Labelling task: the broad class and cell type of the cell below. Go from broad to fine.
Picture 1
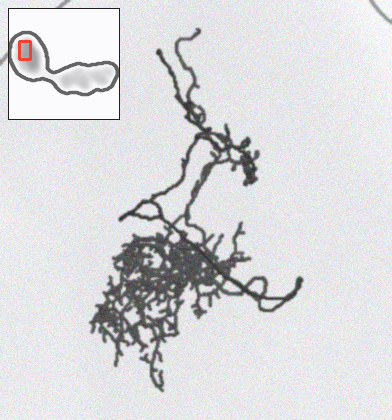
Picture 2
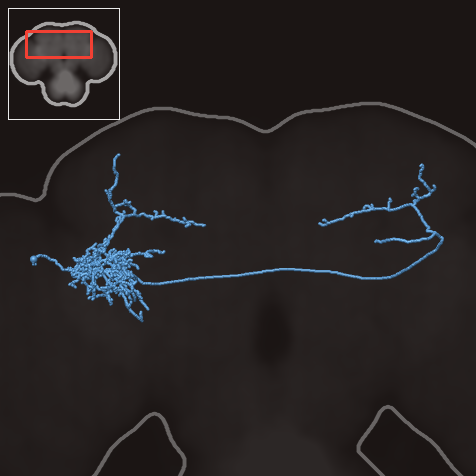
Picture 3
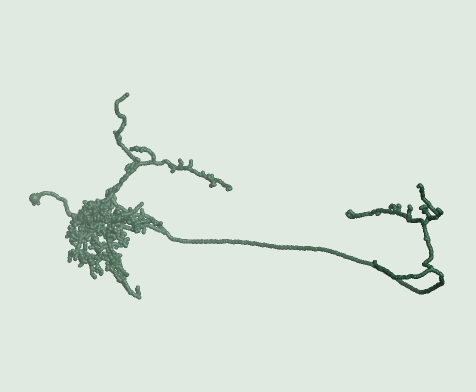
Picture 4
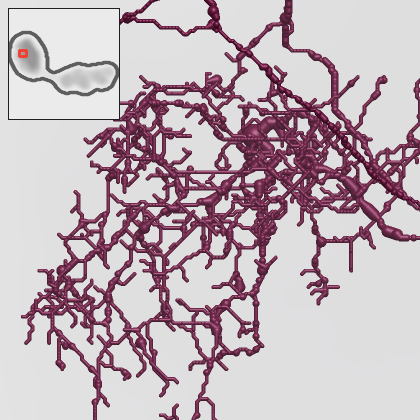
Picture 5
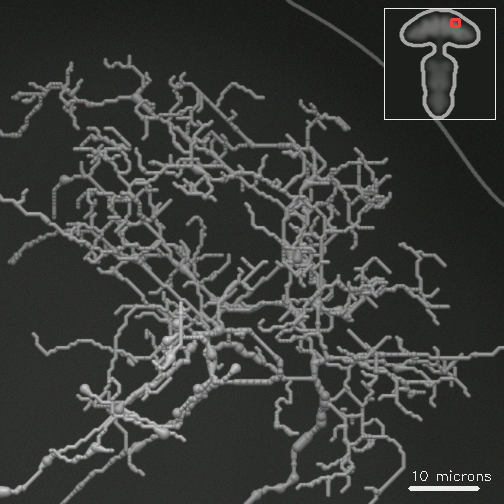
central-brain intrinsic neuron; AVLP219_c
